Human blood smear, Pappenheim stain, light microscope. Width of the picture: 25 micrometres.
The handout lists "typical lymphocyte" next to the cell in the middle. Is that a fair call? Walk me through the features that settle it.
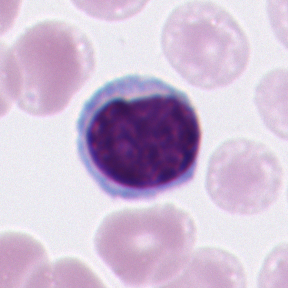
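Yes, typical lymphocyte holds up here, and hairy cell doesn't. The outline is where I'd look first, and it is round and smooth.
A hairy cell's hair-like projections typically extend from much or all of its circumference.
Then the cytoplasm: pale blue, a thin rim that narrows on the right until the nucleus almost reaches the cell edge.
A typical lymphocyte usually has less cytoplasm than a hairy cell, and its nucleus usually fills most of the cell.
Here the nucleus, about 10 by 8 micrometres, fills about 70% of the cell's area. As for size, the cell is about 11 micrometres across, about 1.5 times as wide as a red cell lying whole in the picture.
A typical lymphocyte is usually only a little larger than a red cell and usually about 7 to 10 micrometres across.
So this one sits a shade above that usual width. The cytoplasm holds no granules and no vacuoles, and the chromatin is dark purple and coarsely clumped.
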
